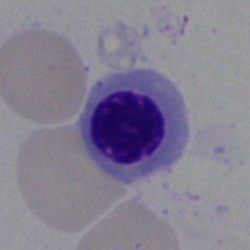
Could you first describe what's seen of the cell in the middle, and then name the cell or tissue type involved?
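To begin with the nucleus, it sits slightly off-centre, nearer the left side of the cell, and no nucleolus can be seen in it. Next, a moderate band of pale blue cytoplasm surrounds it on all sides. Last, that cytoplasm shows no visible granules. This is an erythroblast.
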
